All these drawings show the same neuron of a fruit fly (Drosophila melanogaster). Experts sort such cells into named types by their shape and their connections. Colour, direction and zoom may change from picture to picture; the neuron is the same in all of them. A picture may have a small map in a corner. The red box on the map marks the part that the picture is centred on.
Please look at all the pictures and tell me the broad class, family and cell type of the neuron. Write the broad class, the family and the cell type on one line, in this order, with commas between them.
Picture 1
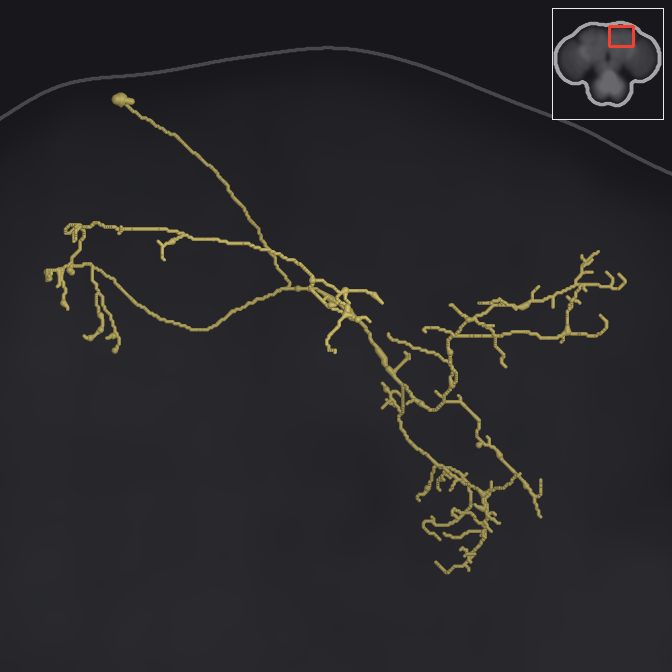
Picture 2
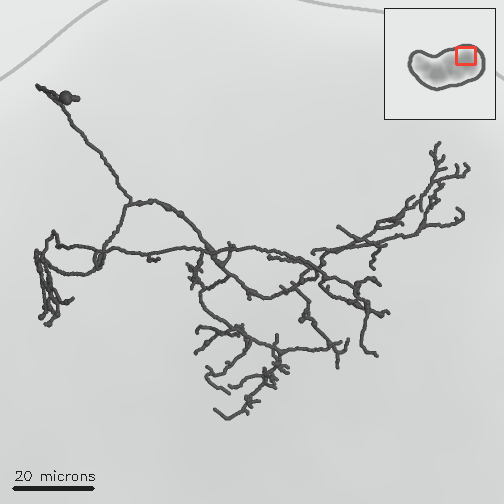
central-brain intrinsic neuron, hemilineage SMPpd1, SMP361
